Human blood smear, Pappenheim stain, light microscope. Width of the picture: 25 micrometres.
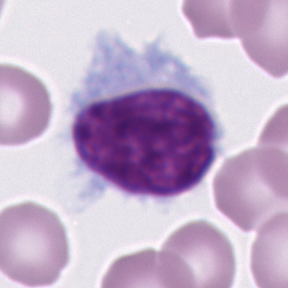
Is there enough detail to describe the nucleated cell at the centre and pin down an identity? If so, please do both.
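Cytoplasm fringed by fine hair-like projections, most plentiful along the upper edge of the cell. Cytoplasm pale greyish blue, no granules seen. Nuclear outline smooth, without notch or fold. Hairy cell.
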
